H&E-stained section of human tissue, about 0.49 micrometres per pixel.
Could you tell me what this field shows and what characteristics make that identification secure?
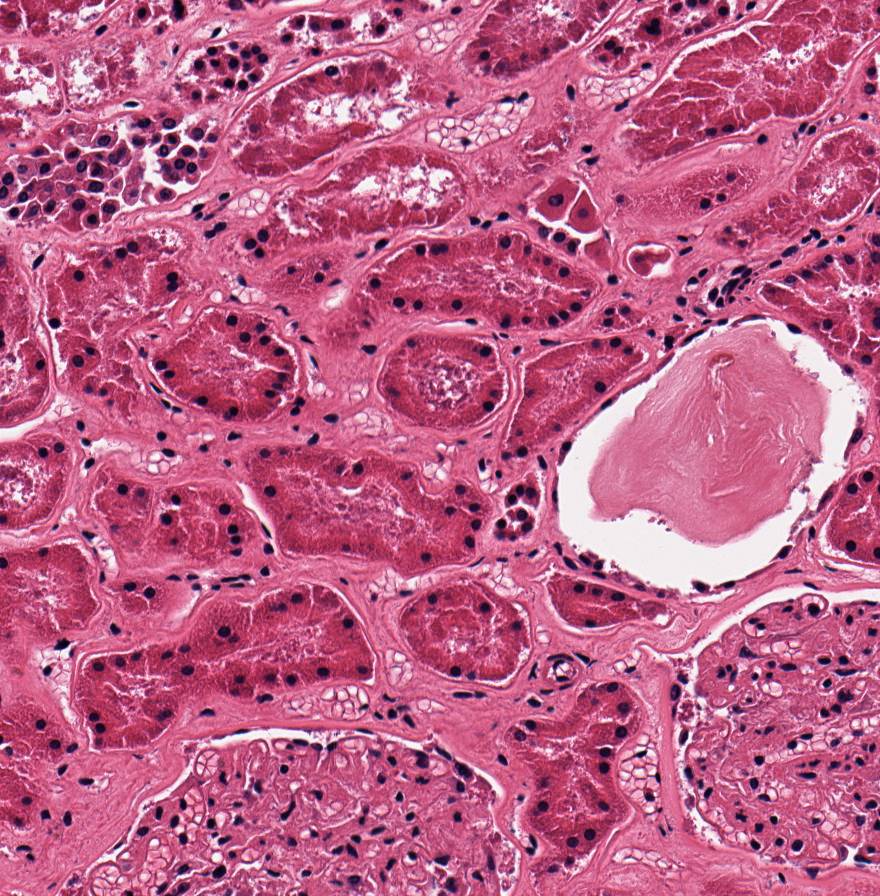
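Most of this field is cortical labyrinth of the kidney. I see closely packed, rounded to elongated cell nests and tubules whose cells have abundant, finely granular, deeply eosinophilic cytoplasm.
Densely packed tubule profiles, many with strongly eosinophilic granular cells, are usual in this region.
Their nuclei are small, round and dark, and fairly evenly spaced. Right of centre, a rounded space holds a plug of pale pink homogeneous material, a white gap separating it from the wall.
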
